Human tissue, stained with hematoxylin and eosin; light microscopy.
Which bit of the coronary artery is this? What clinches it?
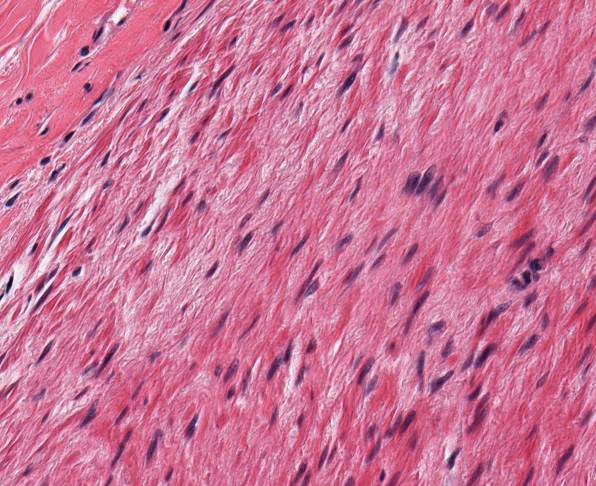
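You're in the tunica media here. Spindle cells lie in parallel bundles running obliquely across the whole field.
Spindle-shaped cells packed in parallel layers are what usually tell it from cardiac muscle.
Most nuclei are elongated, spindle-shaped and dark blue-purple, fairly evenly spaced, with pink fibrillary material filling the space between them.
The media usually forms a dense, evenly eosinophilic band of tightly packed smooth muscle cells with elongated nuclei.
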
